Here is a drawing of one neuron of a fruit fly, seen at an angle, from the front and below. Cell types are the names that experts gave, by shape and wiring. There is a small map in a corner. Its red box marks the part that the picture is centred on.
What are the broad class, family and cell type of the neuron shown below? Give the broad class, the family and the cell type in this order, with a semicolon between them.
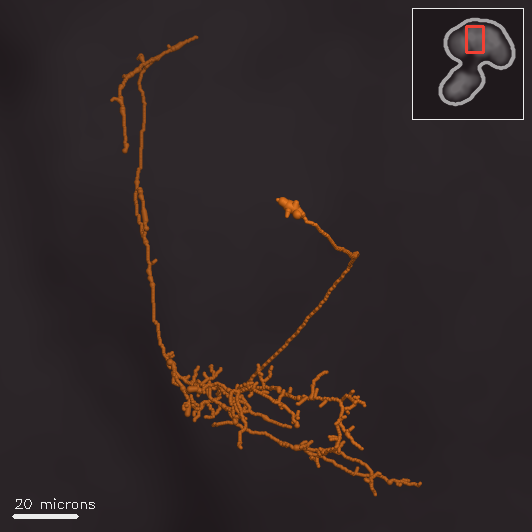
central-brain intrinsic neuron; hemilineage WEDa2; WED025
